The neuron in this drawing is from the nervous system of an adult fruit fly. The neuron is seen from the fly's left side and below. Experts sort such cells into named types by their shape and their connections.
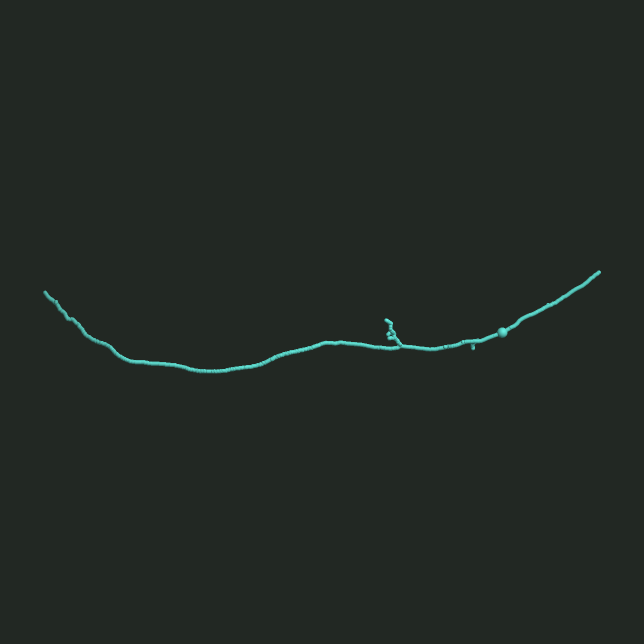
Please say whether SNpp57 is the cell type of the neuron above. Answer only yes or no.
no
